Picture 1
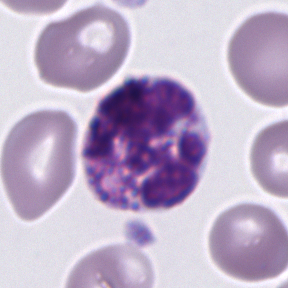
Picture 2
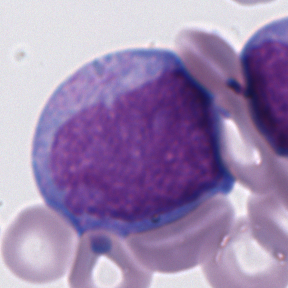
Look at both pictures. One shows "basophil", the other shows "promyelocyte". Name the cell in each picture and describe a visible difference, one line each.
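Picture 1 is a basophil. The cytoplasm between the granules is pale pinkish.
Picture 2 is a promyelocyte. The cytoplasm is blue.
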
